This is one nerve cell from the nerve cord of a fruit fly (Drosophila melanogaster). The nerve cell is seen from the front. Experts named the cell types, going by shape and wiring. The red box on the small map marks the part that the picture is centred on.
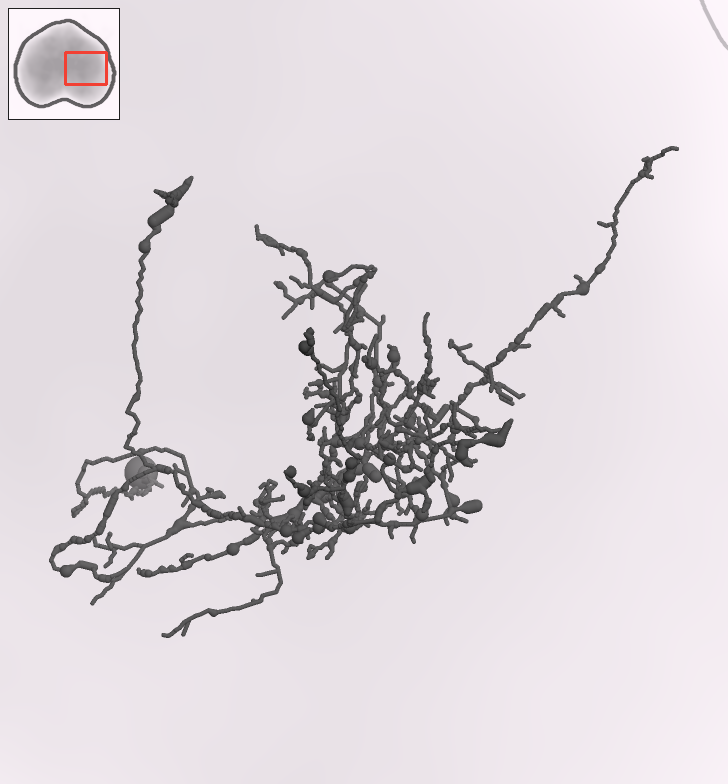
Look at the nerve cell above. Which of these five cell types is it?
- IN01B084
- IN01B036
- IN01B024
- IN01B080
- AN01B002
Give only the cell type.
IN01B036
